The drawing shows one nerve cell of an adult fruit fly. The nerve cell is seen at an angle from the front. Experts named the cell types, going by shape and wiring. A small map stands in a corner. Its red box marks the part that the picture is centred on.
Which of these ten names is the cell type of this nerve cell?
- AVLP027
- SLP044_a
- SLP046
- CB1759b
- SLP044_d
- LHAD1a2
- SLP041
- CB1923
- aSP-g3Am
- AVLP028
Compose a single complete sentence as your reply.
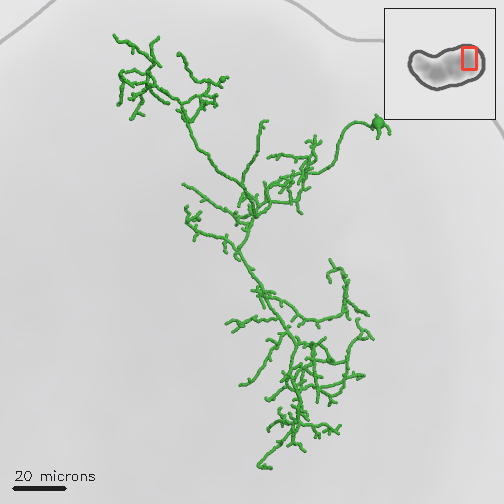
This nerve cell is given the cell type AVLP027.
